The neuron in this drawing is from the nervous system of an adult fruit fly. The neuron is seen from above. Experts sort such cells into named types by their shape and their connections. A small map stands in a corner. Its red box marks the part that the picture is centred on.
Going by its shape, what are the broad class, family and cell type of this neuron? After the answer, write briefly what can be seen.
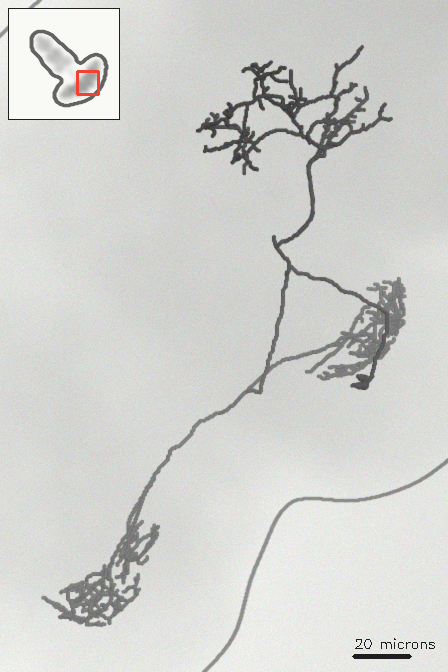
This is a central-brain intrinsic neuron. The name of its family is class DAN. The cell type is PAM10. It is in the brain and does not reach the nerve cord. Its cell body lies on the right of the picture. From top to bottom in the picture it spans about 200 microns.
